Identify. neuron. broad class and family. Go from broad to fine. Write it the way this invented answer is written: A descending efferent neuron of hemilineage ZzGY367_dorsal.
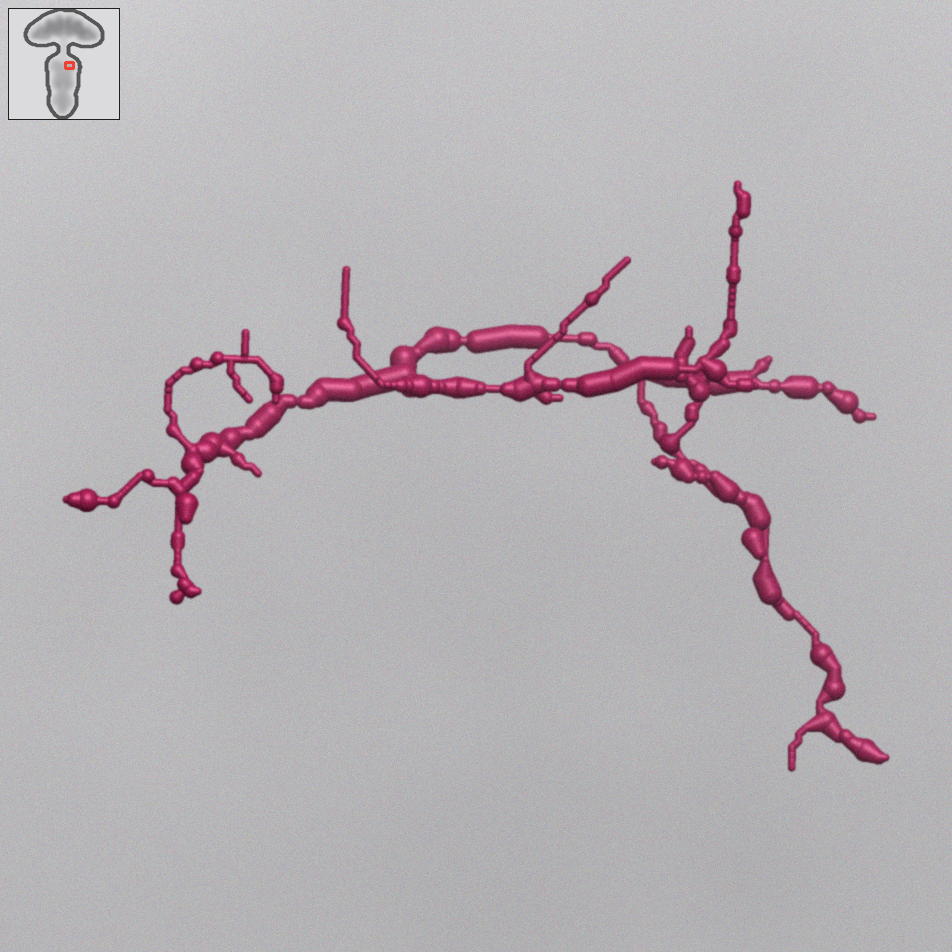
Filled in: A sensory neuron entering the nerve cord of class mechanosensory proprioceptive.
